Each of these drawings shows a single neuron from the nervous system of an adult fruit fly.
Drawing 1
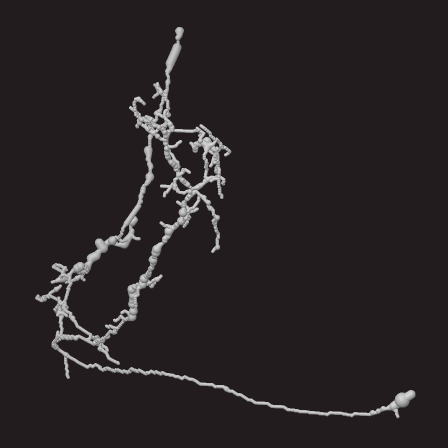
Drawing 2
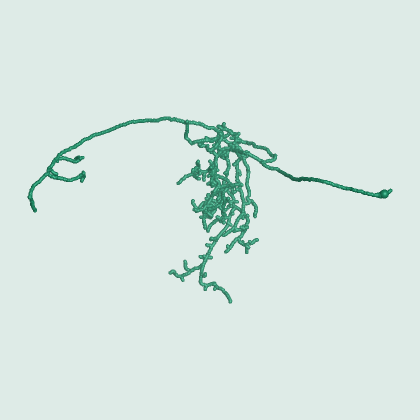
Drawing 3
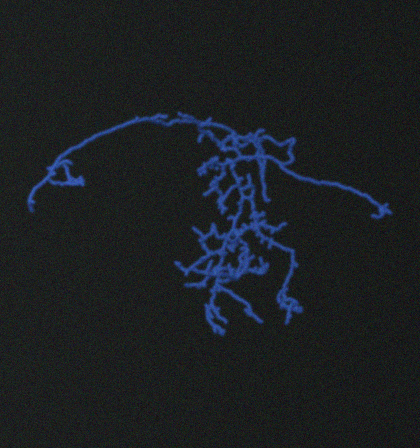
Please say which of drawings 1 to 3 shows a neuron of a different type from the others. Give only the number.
1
